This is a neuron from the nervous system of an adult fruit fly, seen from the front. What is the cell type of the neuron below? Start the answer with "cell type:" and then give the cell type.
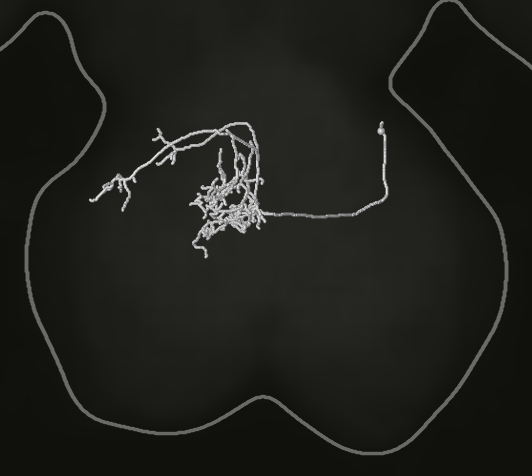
cell type: IN18B051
